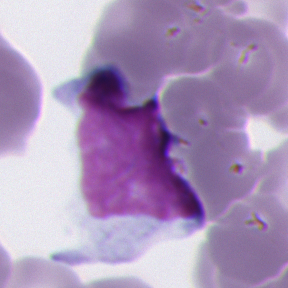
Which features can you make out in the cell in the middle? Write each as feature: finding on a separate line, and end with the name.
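Nucleus: irregular, angular outline
Chromatin: finely textured, no coarse dark clumps
Cytoplasm: very pale greyish-lilac
Granules: none visible
Name: typical lymphocyte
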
